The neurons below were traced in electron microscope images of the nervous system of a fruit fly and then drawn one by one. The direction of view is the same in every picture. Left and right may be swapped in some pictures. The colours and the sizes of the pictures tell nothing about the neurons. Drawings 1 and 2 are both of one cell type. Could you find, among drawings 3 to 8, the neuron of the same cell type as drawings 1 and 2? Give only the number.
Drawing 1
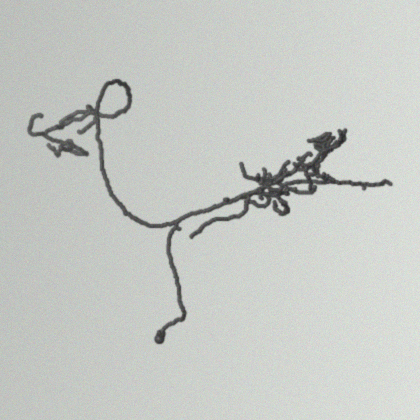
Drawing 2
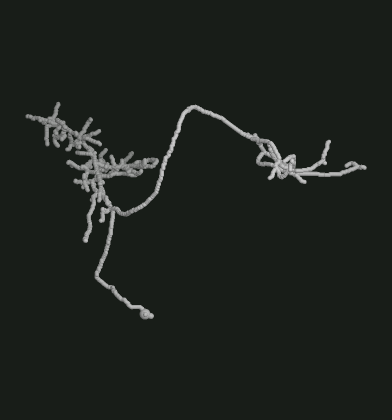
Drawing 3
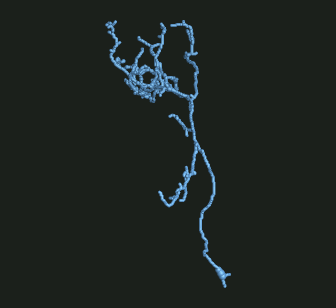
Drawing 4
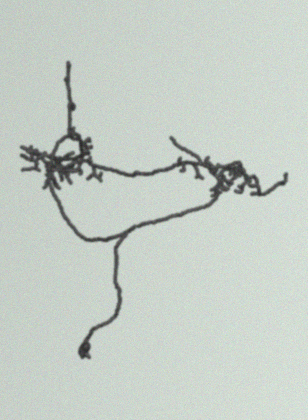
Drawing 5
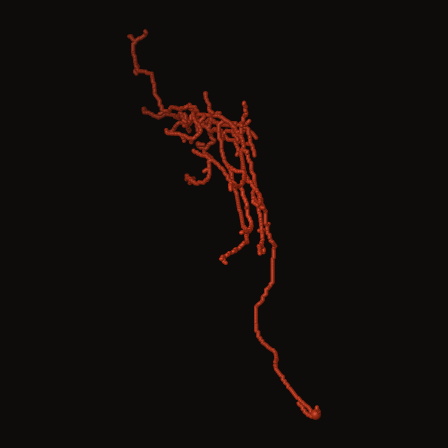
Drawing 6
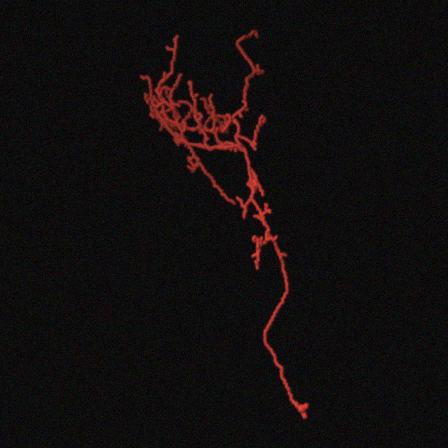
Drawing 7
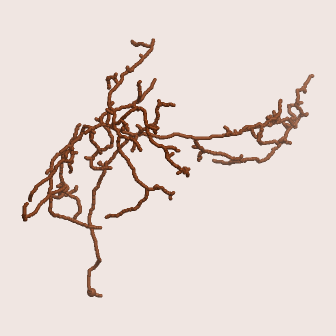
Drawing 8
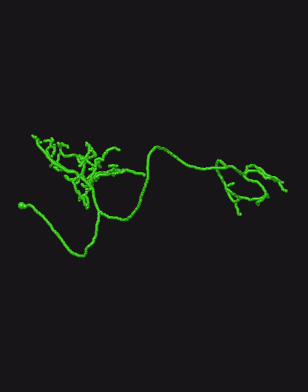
8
